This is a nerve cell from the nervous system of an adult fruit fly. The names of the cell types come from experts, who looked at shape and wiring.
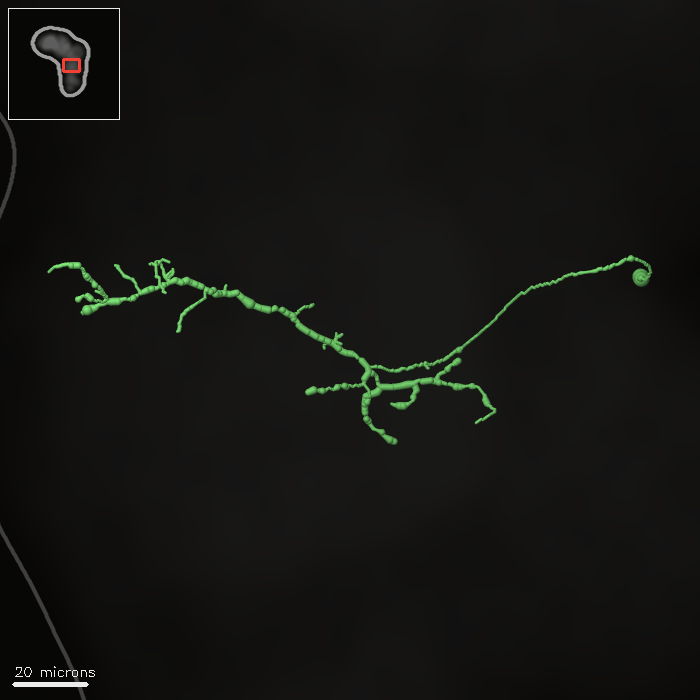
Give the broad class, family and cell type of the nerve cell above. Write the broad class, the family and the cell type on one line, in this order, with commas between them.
nerve-cord intrinsic neuron, hemilineage 03B, IN03B081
